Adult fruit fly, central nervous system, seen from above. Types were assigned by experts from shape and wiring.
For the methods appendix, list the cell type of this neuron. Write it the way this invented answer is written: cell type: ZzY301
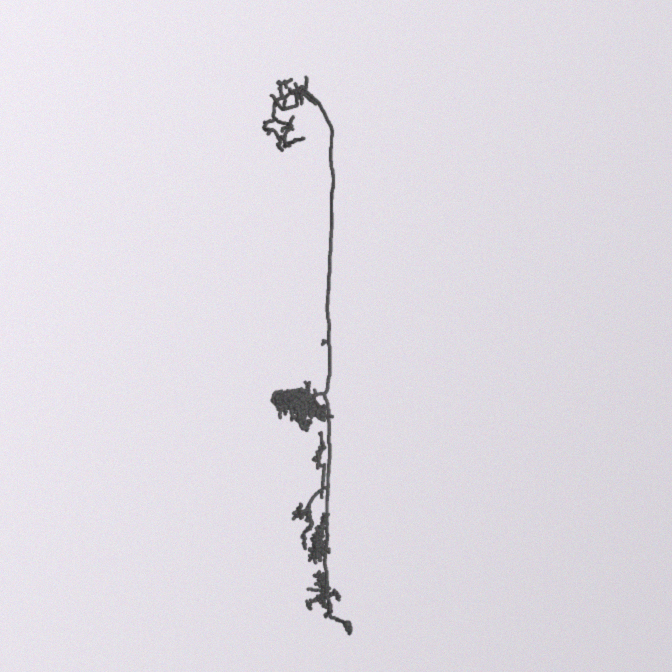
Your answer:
cell type: AN09B013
